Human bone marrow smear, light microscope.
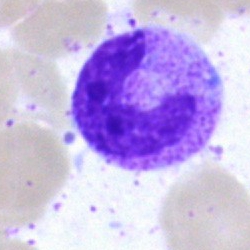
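Metamyelocyte at the centre of a stained bone marrow smear. First, the outline is round and smooth. Next, the nucleus forms a thick curved band shaped like a horseshoe, its hollow opening toward the upper right. Last, the chromatin is dark purple and coarsely clumped.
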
